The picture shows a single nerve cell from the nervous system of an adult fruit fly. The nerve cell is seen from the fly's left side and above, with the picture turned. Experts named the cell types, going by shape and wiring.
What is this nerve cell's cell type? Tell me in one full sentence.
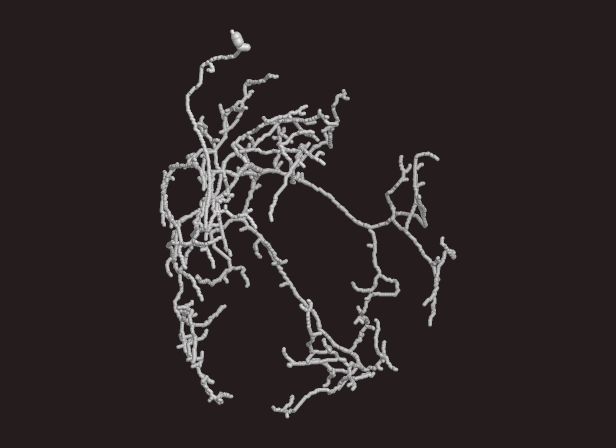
Typed by cell type, the nerve cell is IN03A060.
